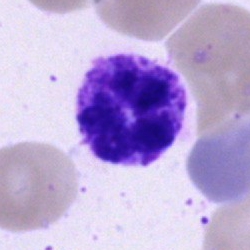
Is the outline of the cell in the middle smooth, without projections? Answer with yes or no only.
No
